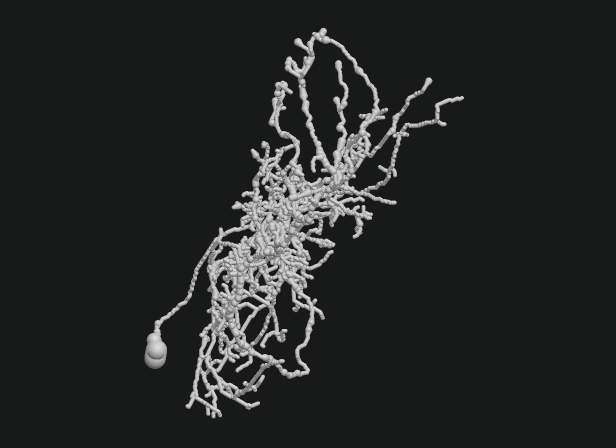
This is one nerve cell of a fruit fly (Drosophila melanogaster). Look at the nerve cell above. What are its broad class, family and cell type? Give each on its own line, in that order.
nerve-cord intrinsic neuron
hemilineage 19B
IN19B050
